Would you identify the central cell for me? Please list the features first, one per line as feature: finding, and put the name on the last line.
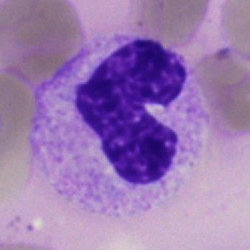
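Nucleus: kidney-shaped, one deep indentation
Indentation: opens to the right
Cytoplasm: abundant, pale lilac
Granules: fine, lilac, filling the cytoplasm
Name: band neutrophil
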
